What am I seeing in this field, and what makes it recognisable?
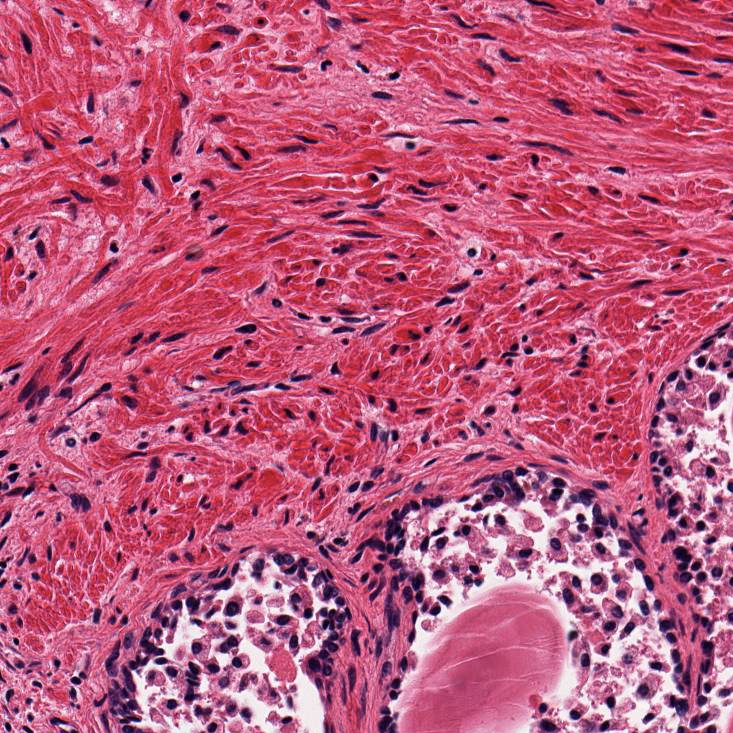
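Tissue: fibromuscular stroma. Upper two thirds: dense pink spindle cells in interlacing bundles running several directions, with elongated dark-staining nuclei and deeply eosinophilic cytoplasm.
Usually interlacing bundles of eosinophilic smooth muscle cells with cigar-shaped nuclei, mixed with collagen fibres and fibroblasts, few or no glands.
Lower third: compartments of loosely arranged rounded cells.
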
